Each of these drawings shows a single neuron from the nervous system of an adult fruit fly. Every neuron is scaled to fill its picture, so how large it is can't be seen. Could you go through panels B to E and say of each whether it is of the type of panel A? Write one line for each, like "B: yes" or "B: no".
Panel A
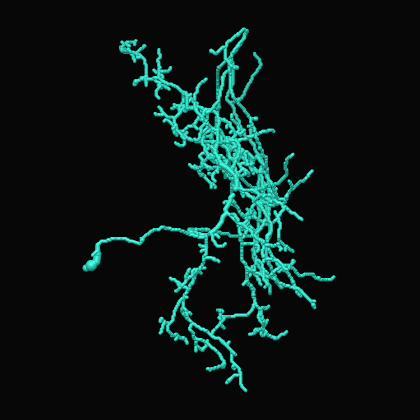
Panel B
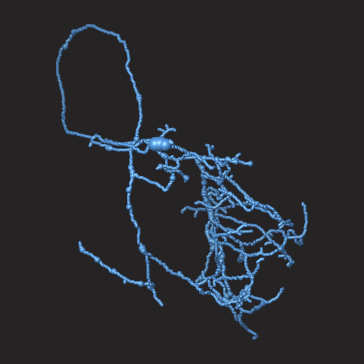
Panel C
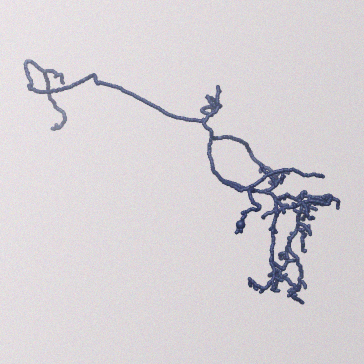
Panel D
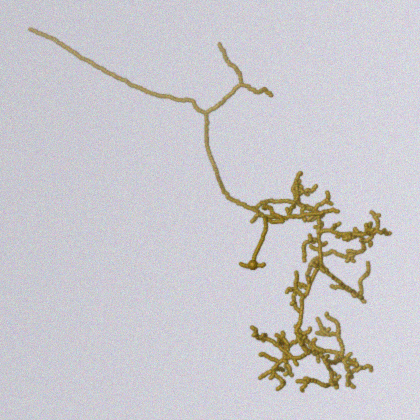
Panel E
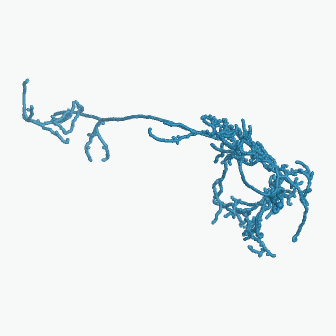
B: no
C: no
D: no
E: yes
